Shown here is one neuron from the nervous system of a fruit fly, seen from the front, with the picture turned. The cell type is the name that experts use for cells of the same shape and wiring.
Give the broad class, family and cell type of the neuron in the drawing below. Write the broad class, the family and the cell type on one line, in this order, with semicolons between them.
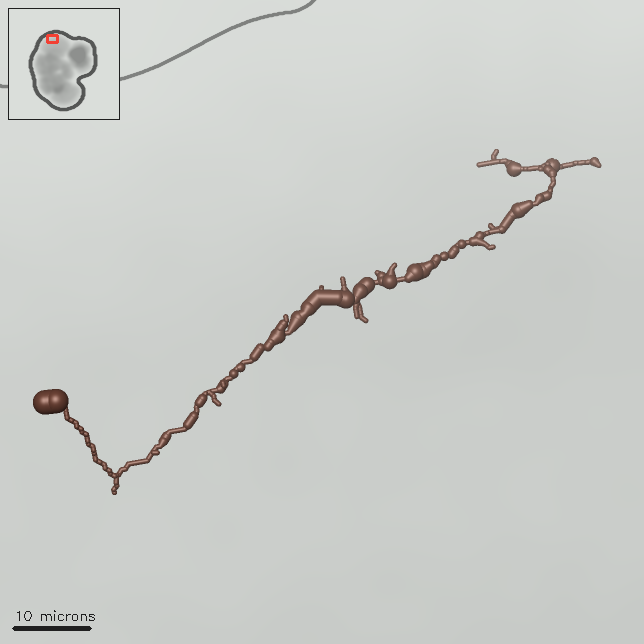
optic-lobe intrinsic neuron; Dm; Dm3a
